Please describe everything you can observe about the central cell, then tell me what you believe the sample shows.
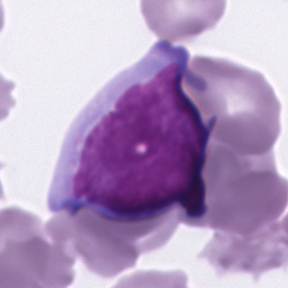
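An angular, roughly triangular outline narrows to a point at the top. The nucleus occupies most of the cell and lies toward the right. Its chromatin is fine and evenly dispersed, and it stains purple throughout. The cytoplasm shows no granules. This is a myeloblast.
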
